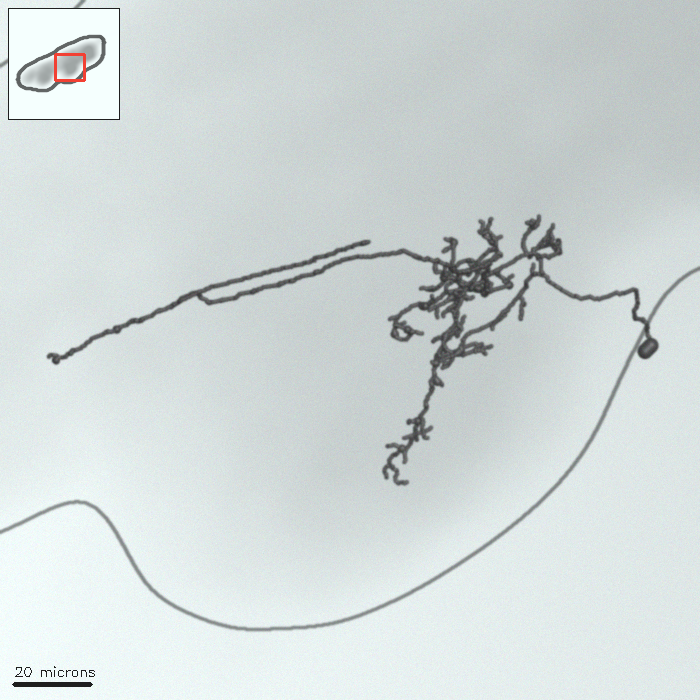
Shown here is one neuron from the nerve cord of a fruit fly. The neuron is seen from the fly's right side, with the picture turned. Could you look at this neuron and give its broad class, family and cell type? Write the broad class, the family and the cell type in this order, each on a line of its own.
nerve-cord intrinsic neuron
hemilineage 10B
IN10B059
